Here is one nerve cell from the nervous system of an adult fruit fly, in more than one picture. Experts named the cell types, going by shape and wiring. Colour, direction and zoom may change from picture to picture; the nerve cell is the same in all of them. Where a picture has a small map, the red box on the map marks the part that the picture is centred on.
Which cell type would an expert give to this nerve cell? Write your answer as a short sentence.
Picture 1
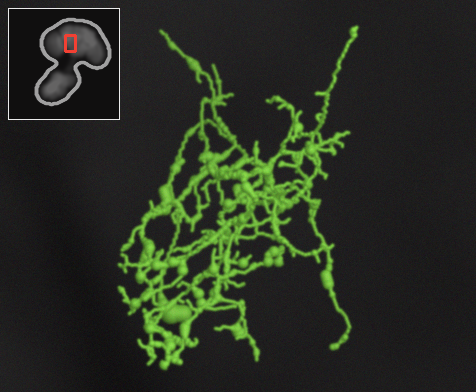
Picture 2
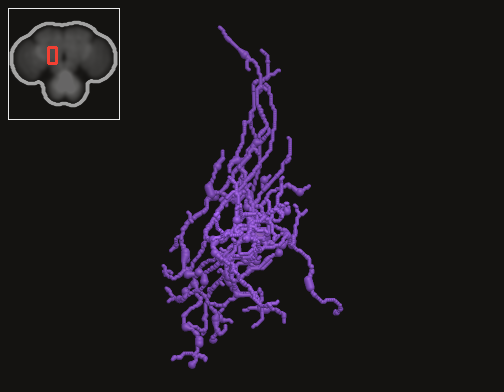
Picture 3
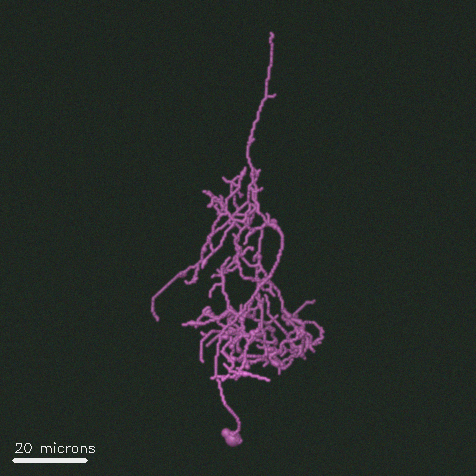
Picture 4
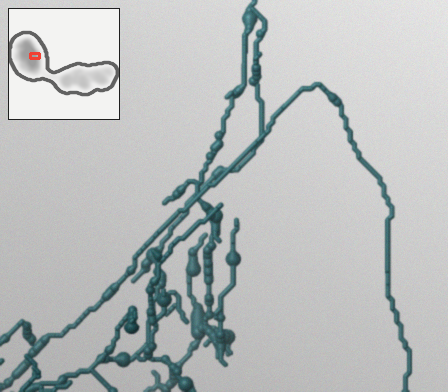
The cell type is WED151.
